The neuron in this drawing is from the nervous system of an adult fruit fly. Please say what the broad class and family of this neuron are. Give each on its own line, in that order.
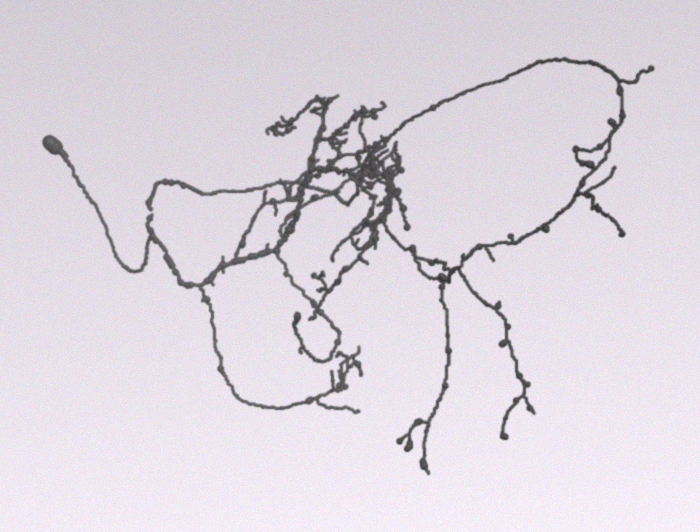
central-brain intrinsic neuron
hemilineage LHl1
